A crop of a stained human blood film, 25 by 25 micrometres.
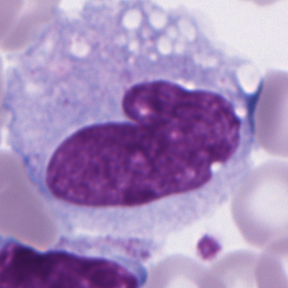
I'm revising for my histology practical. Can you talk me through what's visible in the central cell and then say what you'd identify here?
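First, the nucleus: it is folded, with a deep notch on its upper side, and measures about 18 by 10 micrometres. Next, the chromatin, which has a fine, lacy pattern rather than coarse clumps. Then the cytoplasm, scattered with fine pinkish-purple granules and holding many clear vacuoles, most of them in its upper part. Last, the name: this is a monocyte.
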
